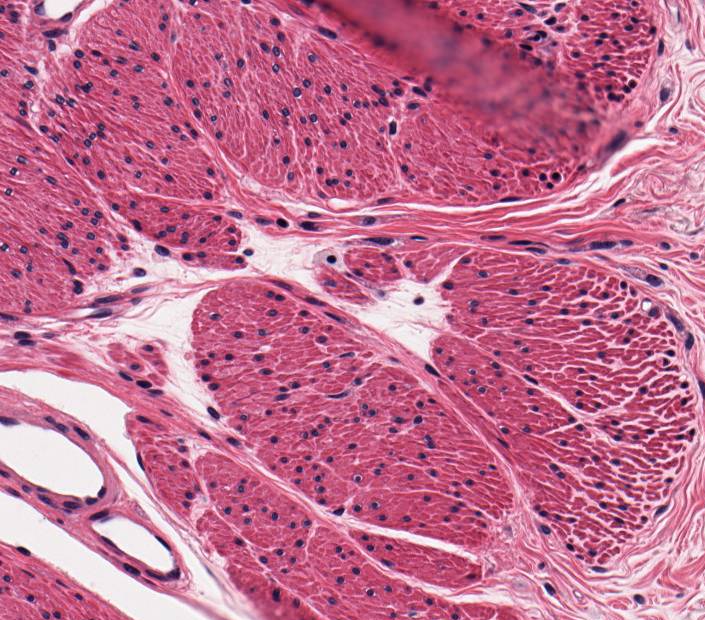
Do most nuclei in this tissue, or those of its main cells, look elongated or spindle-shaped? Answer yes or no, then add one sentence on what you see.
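No. The nuclei in the bundles are small, round and dark, and are scattered evenly through the bundles rather than gathered at their edges.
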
